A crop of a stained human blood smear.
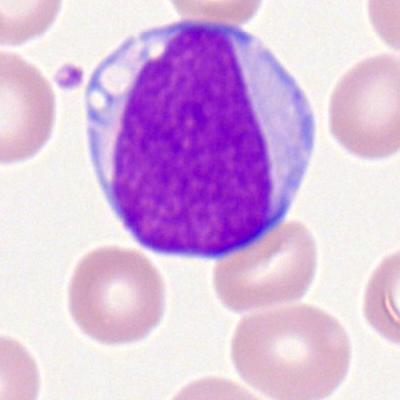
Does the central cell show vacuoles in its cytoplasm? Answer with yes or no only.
Yes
